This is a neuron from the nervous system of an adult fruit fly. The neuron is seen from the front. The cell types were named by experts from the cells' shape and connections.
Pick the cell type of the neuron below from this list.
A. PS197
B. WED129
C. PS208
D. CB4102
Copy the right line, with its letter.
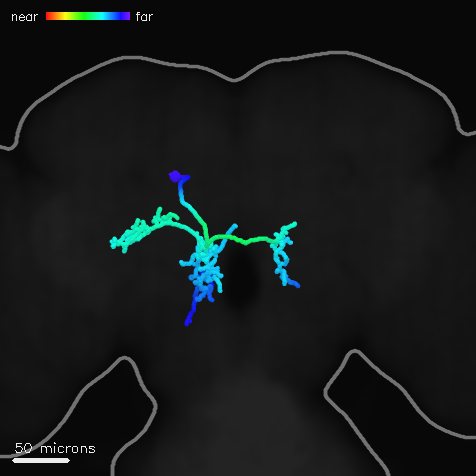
C. PS208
